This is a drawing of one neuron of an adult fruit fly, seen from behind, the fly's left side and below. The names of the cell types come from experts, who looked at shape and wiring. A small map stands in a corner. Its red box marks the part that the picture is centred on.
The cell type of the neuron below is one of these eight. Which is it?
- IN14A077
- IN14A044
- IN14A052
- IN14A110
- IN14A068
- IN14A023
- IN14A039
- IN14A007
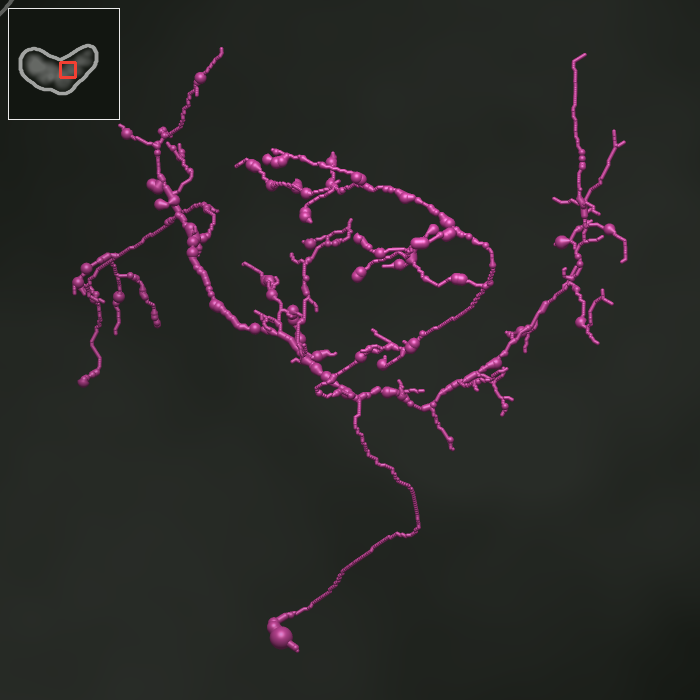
IN14A044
